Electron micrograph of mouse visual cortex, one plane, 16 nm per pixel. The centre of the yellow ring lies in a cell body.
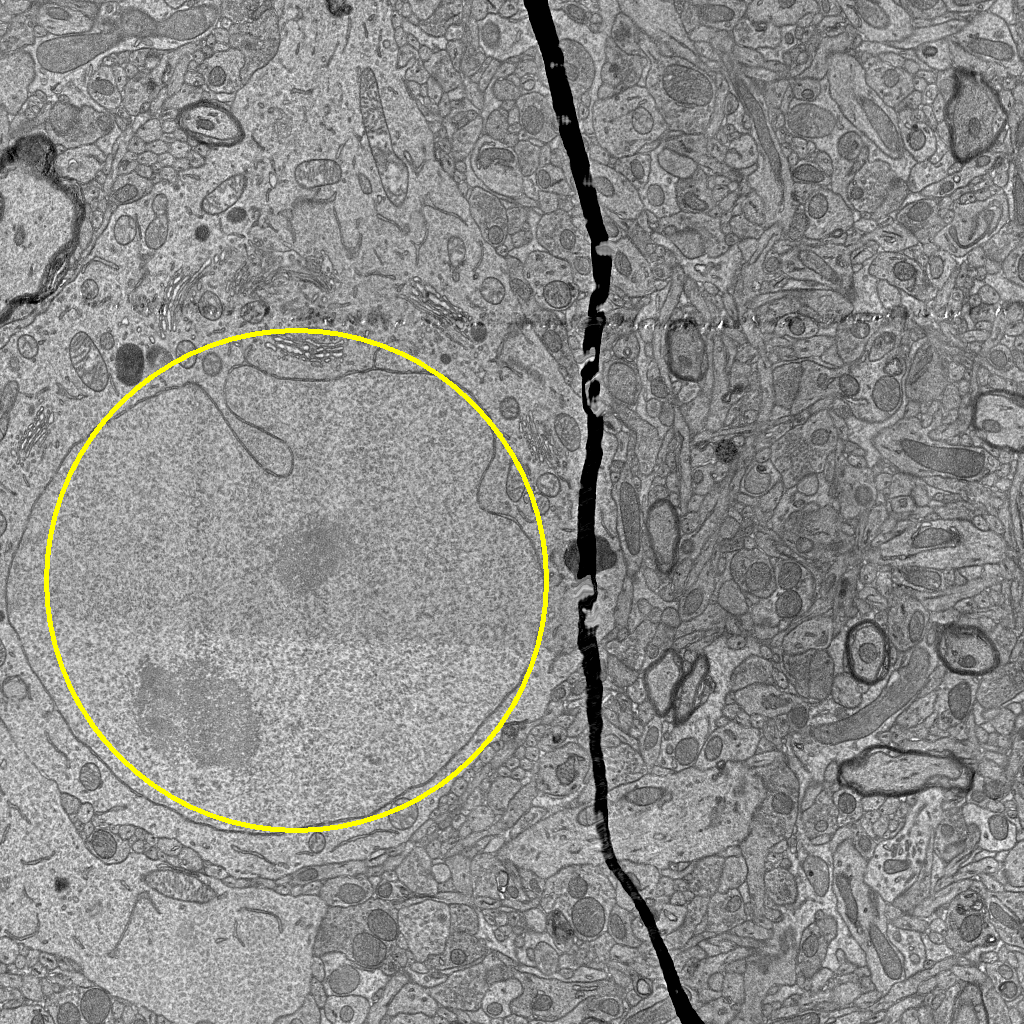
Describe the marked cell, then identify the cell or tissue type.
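Nucleus large, roundish, filling most of the ring. Deep narrow loop of nuclear envelope dipping into the nucleus near the top. Small stack of flattened cisternae in cytoplasm just above the top of the nucleus. Two very dark round bodies in cytoplasm, upper left, near ring edge. Excitatory neuron.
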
